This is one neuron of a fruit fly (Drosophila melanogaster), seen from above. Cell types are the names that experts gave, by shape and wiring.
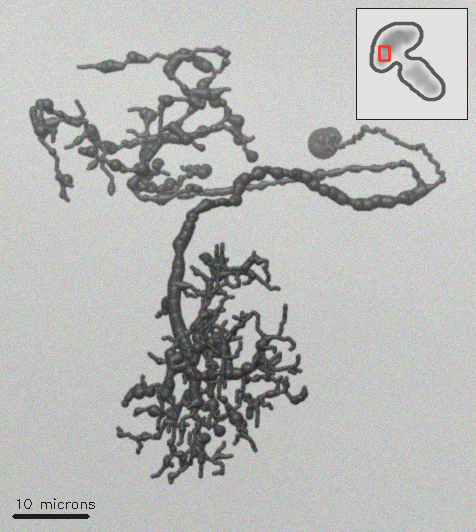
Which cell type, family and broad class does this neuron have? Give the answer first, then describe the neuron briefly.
It is of cell type LC17. The family is hemilineage VPNv1. It is a visual projection neuron. It lies in the brain. By the scale bar it is about 60 microns tall in this view. Dozens of branch ends can be seen.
